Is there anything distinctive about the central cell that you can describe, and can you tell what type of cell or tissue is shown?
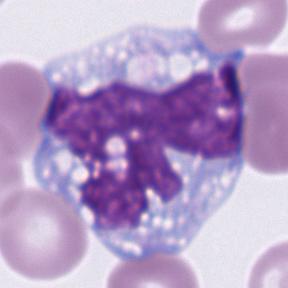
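Starting with the central cell, I see plenty of cytoplasm, pale grey-blue in colour. Many small clear vacuoles are scattered through it. The nucleus stretches right across the cell, from the left edge to the right edge, and its chromatin looks fine and lacy rather than coarsely clumped. And the name, last of all: this is a monocyte.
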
